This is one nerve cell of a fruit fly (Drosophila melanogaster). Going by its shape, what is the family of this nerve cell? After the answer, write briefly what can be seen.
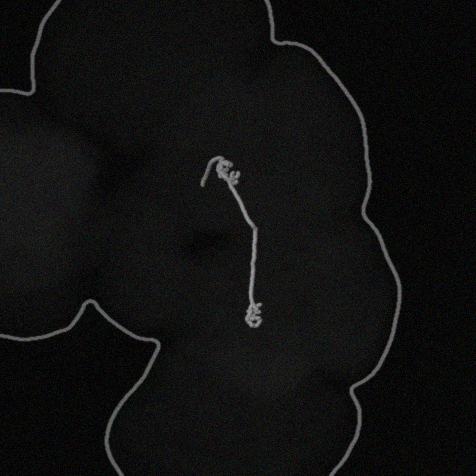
The name of its family is class olfactory. This is a sensory neuron entering the brain. No cell body is drawn. As drawn here it is more than twice as tall as it is wide.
